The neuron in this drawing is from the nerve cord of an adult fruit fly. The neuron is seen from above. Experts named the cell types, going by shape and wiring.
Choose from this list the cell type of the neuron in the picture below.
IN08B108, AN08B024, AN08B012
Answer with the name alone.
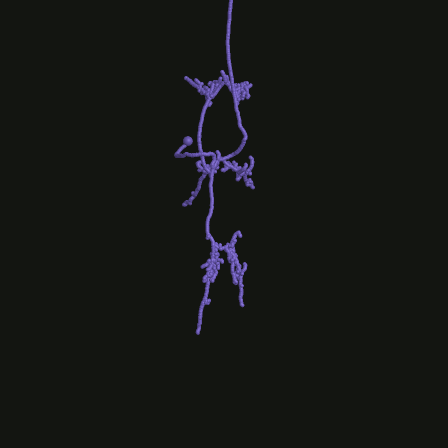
AN08B024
